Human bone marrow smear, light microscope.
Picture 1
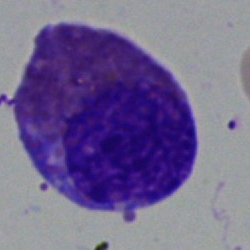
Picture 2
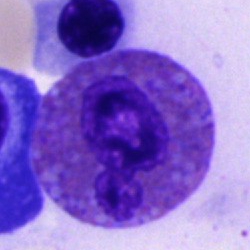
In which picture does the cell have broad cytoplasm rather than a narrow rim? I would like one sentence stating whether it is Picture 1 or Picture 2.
Abundant cytoplasm surrounds the nucleus in picture 2.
